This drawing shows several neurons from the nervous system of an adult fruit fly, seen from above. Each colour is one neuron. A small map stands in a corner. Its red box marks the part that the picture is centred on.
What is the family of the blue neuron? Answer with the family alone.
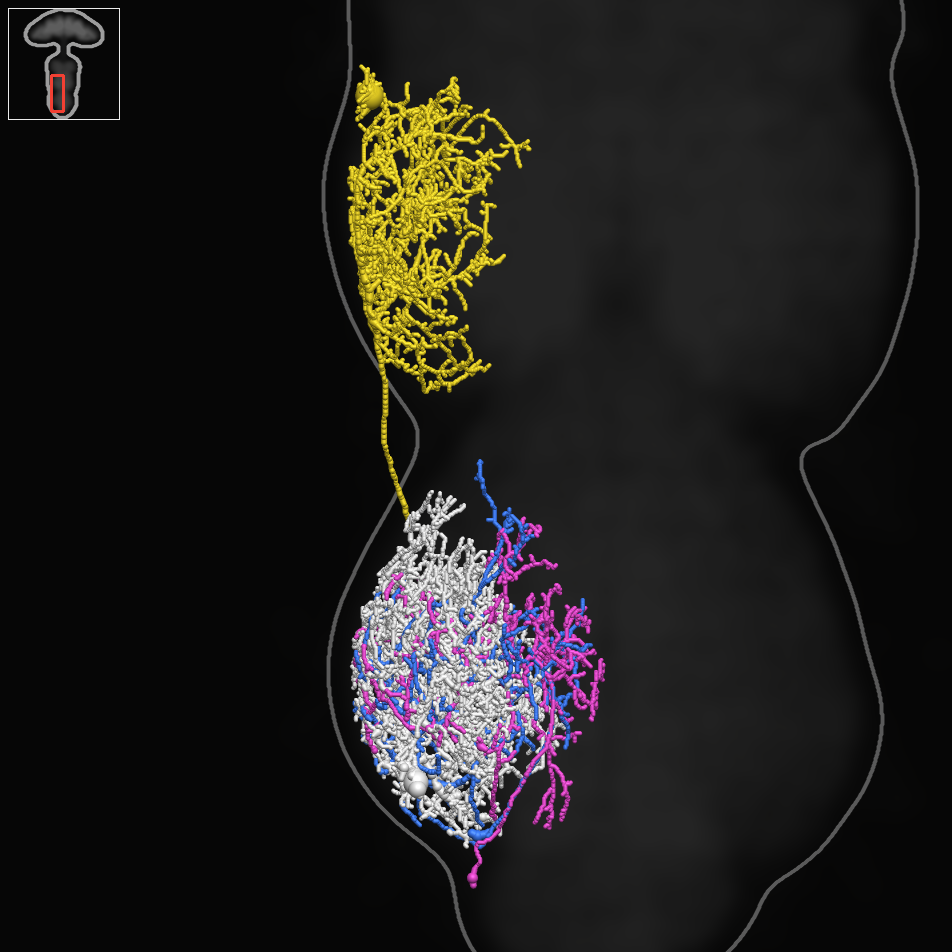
hemilineage 03A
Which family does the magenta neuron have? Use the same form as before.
hemilineage 03A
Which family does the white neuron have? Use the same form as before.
hemilineage 19A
